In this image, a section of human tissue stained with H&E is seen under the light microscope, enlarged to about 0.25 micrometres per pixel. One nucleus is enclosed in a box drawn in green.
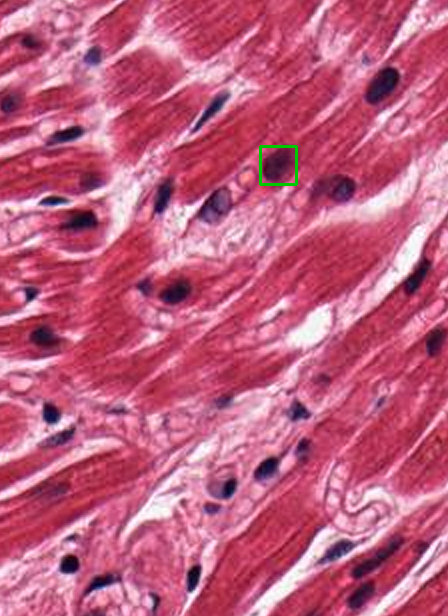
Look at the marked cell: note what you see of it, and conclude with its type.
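The nucleus is plump and oval to roundish, and it is stained dark purple. It is more rounded than the slender, elongated dark nucleus in the band above and to the left. The nucleus is surrounded by deep pink cytoplasm. That cytoplasm forms part of a broad band running diagonally, parallel to the neighbouring pink fibres, with faint streaks along its length. The nucleus sits near the lower edge of its band, bordering a paler strip of loose tissue. That strip contains small round clear spaces and other dark nuclei. Type of cell: cardiomyocyte.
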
